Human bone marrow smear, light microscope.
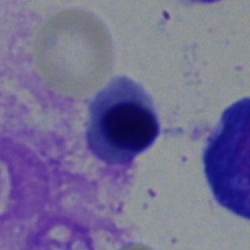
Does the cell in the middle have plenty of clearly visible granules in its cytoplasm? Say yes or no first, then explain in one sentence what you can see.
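No. No granules are seen in the cytoplasm.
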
